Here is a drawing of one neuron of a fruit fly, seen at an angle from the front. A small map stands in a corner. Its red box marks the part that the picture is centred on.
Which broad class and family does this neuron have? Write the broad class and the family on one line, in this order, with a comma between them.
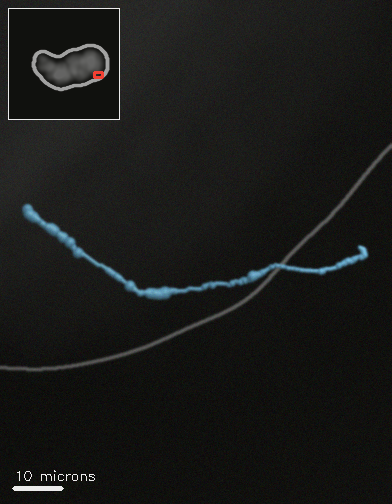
photoreceptor or other optic-lobe sensory neuron, class visual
